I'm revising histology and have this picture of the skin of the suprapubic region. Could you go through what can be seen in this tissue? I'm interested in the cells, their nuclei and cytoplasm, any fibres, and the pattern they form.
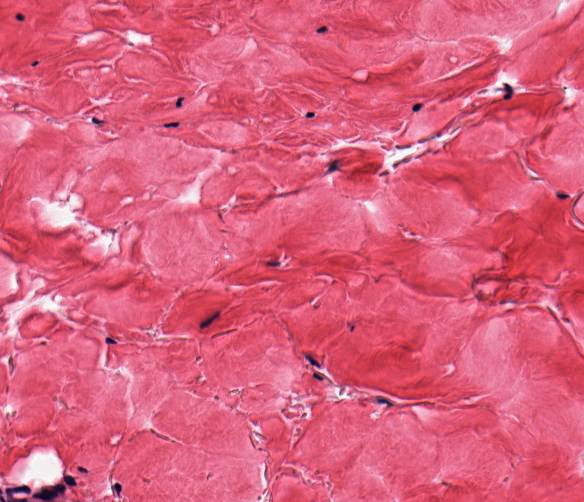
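Sparse nuclei are present; they are small, dark and flattened, and lie mostly at the edges of the fibres. Small clear clefts open between fibres, most noticeably at the left edge of the field. No fat cells are present among the fibres.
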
